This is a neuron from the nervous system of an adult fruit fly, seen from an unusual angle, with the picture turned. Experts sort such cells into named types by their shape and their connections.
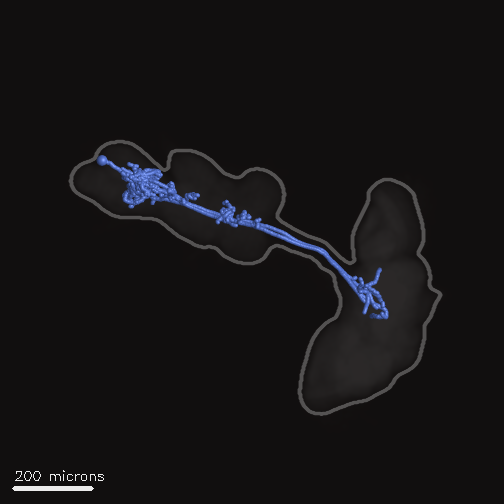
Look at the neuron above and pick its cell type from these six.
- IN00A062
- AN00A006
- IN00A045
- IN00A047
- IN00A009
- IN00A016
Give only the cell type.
AN00A006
